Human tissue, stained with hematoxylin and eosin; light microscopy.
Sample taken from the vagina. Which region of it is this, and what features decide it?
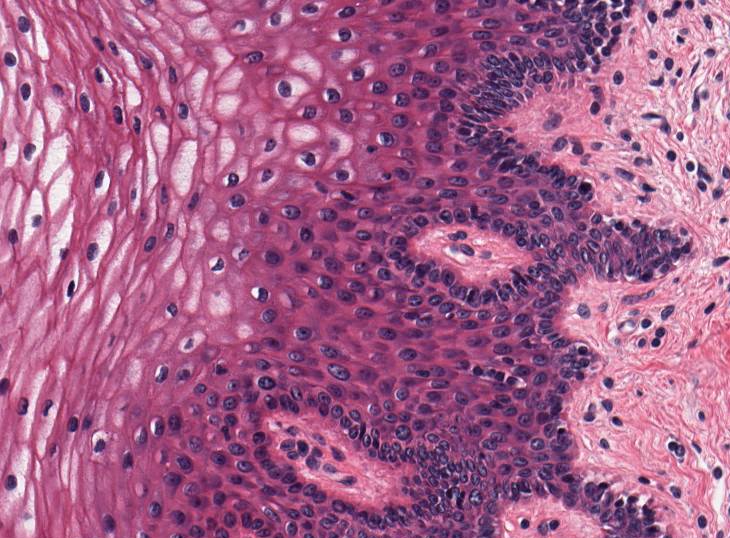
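This is nonkeratinized stratified squamous epithelium, thick and filling most of the field, with connective tissue only at the right edge. Cells enlarge and flatten from the crowded basal layer on the right to the left surface. Surface cells are large and pale, with clear cytoplasm and a small dark nucleus each; no anucleate keratin layer or granular layer appears.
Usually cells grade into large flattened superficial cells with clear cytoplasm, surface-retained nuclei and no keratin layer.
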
